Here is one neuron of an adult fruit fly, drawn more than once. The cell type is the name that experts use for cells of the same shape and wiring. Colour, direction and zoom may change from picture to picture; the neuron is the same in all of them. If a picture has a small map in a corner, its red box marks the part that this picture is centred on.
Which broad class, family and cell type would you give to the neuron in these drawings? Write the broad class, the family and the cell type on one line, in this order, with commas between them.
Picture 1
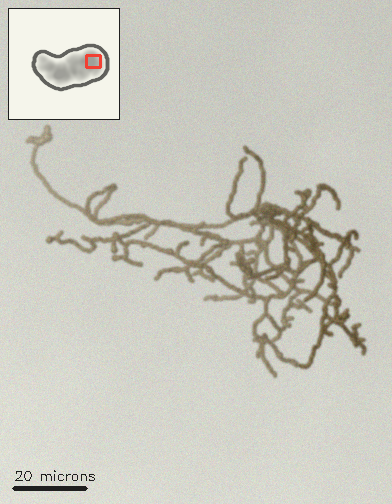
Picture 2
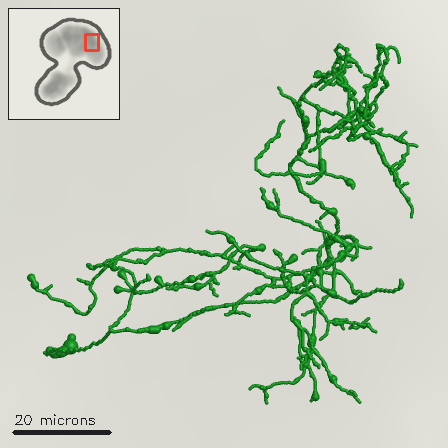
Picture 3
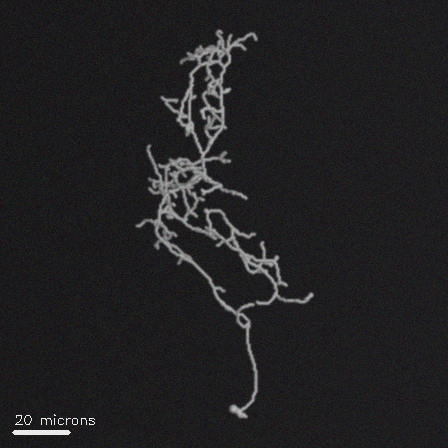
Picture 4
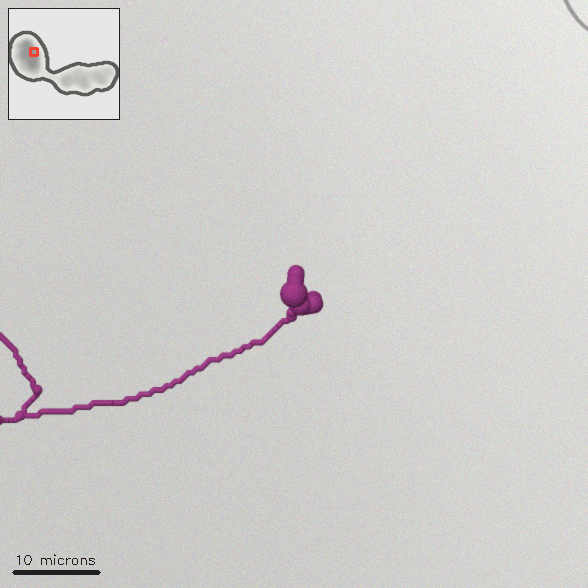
central-brain intrinsic neuron, hemilineage VPNp&v1_posterior, AVLP480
